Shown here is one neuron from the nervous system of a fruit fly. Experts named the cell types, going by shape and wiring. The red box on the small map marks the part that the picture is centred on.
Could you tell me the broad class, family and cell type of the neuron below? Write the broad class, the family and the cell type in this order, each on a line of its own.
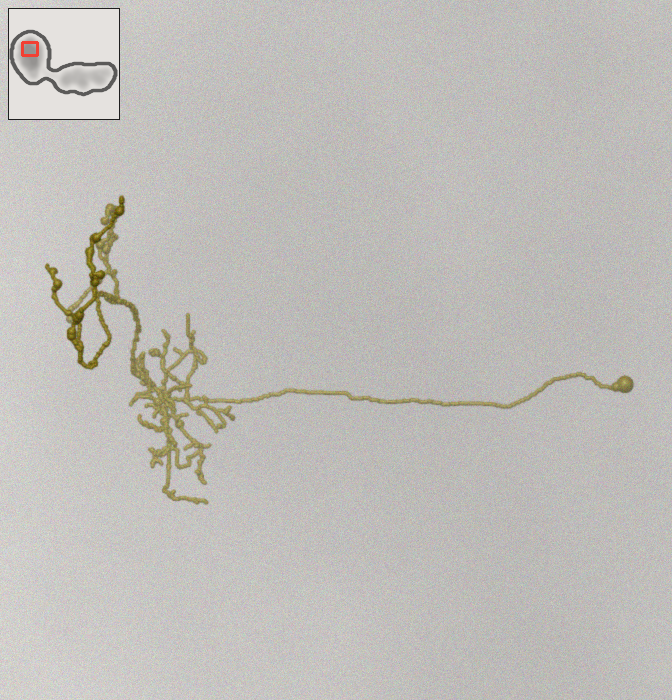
central-brain intrinsic neuron
class CX
FS1A_a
